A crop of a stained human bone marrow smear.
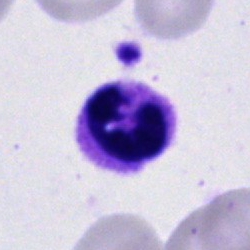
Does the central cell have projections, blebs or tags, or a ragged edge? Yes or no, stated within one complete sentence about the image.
No, this cell has a smooth edge with no projections, blebs or tags.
